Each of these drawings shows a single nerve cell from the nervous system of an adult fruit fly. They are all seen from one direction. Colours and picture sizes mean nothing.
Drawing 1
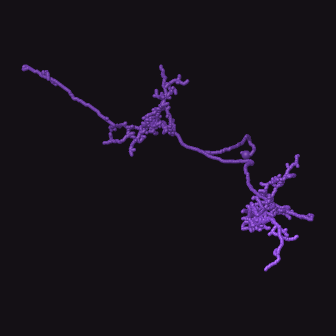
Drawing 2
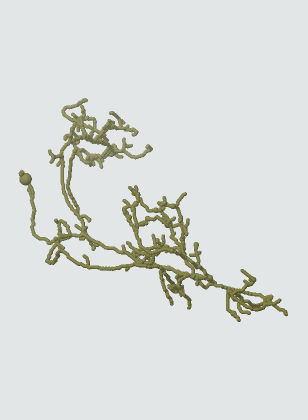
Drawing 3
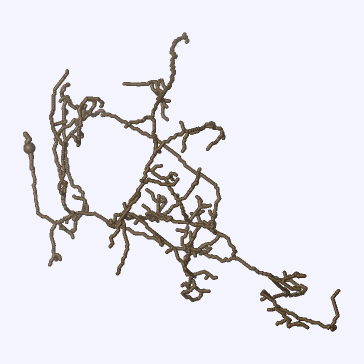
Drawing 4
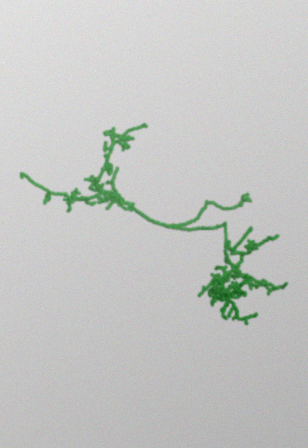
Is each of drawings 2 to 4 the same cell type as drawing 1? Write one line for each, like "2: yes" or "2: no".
2: no
3: no
4: yes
